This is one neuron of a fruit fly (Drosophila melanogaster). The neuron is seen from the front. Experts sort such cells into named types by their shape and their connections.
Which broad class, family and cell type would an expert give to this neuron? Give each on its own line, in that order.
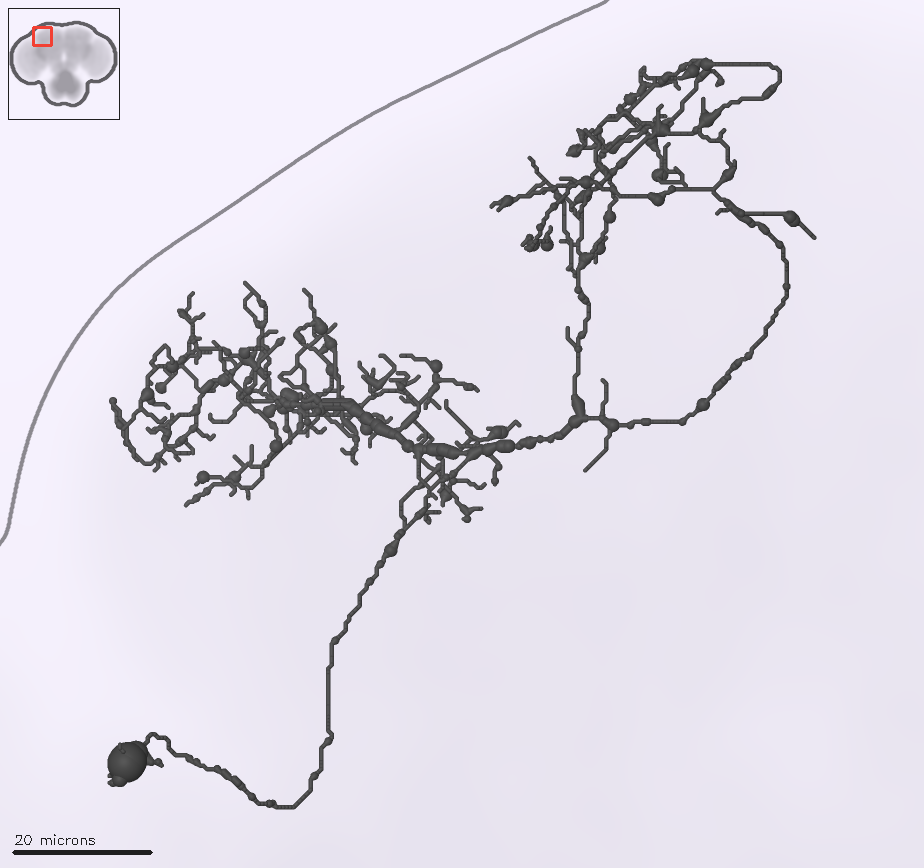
central-brain intrinsic neuron
hemilineage LHa1
CB2919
